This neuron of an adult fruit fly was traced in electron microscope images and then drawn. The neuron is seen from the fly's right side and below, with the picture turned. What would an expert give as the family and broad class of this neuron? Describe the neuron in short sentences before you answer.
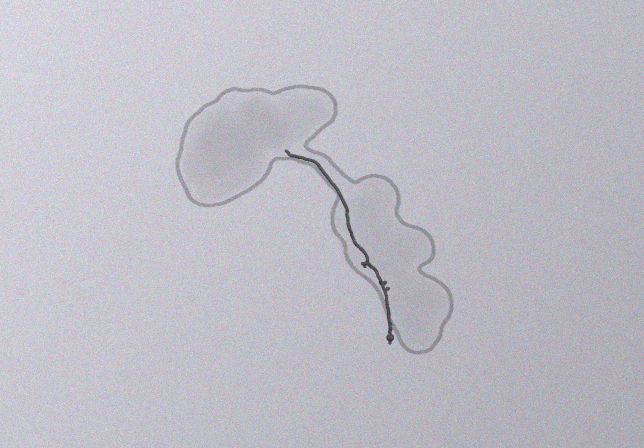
In this view it is taller than it is wide. The name of its family is class mechanosensory proprioceptive. This is a sensory neuron ascending to the brain.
